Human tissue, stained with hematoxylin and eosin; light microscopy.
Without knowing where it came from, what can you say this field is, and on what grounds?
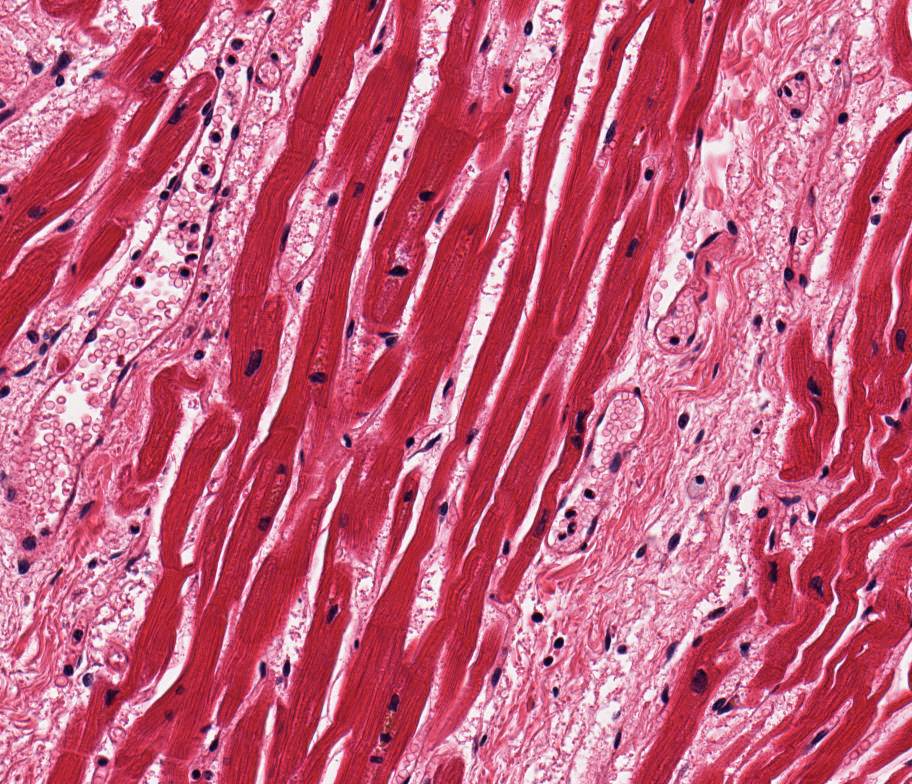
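Tissue: myocardium. Fibres branch and join neighbours; nuclei oval and central within each fibre.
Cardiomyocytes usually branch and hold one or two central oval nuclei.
Long fibres run in parallel bands, obliquely from lower left to upper right. Small golden-brown granules beside some nuclei in fibres near field centre.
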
